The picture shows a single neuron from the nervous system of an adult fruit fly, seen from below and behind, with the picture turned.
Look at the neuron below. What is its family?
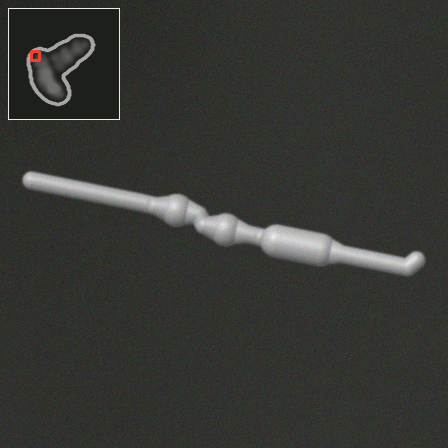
class visual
